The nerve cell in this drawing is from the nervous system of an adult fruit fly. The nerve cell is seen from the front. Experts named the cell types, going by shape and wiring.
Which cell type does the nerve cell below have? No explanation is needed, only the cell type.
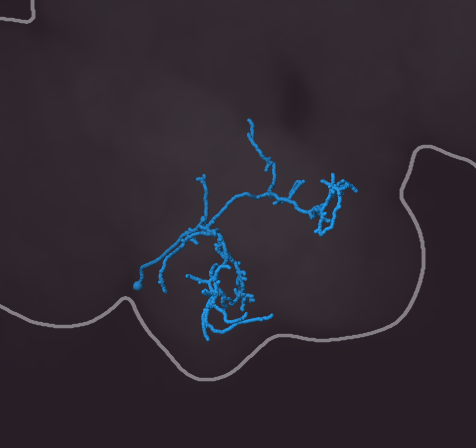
IN08B045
